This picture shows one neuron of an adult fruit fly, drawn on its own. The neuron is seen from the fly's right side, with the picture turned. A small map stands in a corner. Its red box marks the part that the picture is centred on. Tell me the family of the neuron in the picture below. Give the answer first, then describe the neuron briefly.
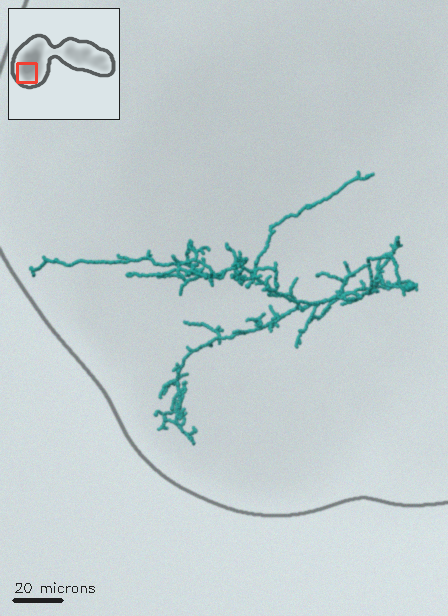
Its family is hemilineage DM3_dorso_lateral. This is a central-brain intrinsic neuron. The cell body is on the right of the picture. From left to right in the picture it spans about 160 microns. The picture shows dozens of branch ends.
